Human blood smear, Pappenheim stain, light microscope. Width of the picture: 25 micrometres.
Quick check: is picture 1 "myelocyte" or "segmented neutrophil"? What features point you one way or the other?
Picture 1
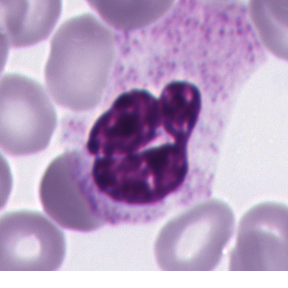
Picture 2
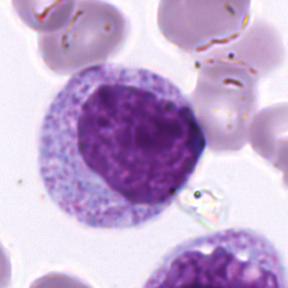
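Segmented neutrophil in picture 1, myelocyte in picture 2. Outline: irregular, not round, in the segmented neutrophil; round and smooth in the myelocyte. Neutrophil nucleus split into several connected lobes; chromatin dark purple, coarsely clumped; no nucleoli seen.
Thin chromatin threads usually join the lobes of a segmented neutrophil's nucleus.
Neutrophil cytoplasm pale pinkish lilac, fine purple granules scattered through it.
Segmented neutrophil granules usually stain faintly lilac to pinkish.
Myelocyte about 15 micrometres across; nucleus about 11 micrometres across, filling about 50% of the cell's area. Nucleus lies toward the right, nearly reaching the right edge, leaving a broad band of cytoplasm on the left. Many fine purple-pink granules throughout the cytoplasm; no clear vacuoles.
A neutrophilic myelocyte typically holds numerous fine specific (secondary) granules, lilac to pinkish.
Red cells touch the myelocyte's upper and right edges.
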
